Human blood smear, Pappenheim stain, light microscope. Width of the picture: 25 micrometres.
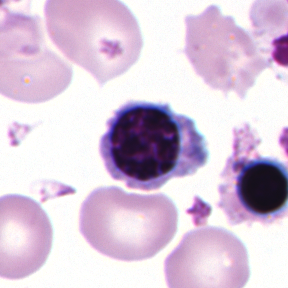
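Normoblast in a stained peripheral blood smear. Its chromatin is dark purple and coarsely clumped, and I can see no nucleoli in the nucleus. The cytoplasm is pale grey-blue. The outline looks ragged, with fine projections that are most marked on the right side.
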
